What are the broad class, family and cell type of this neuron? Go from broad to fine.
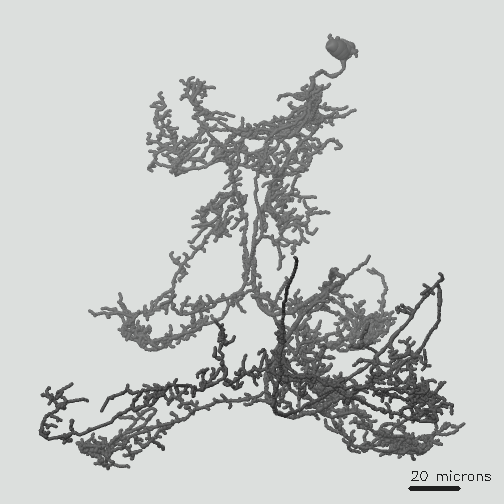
ascending neuron; hemilineage 01B; AN01B002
